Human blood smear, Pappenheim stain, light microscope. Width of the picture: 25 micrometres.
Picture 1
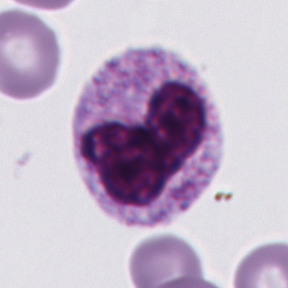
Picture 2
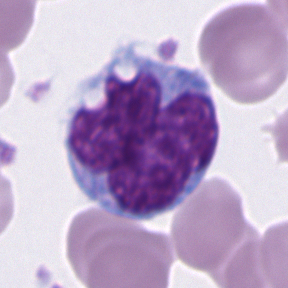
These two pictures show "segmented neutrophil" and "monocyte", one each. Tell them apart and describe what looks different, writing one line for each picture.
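In picture 1 we see a segmented neutrophil: Fine purplish granules are scattered densely through the whole cytoplasm.
In picture 2 we see a monocyte: No distinct granules can be seen in the cytoplasm.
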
